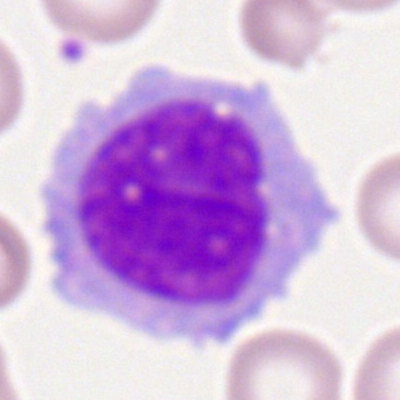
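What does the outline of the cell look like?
Irregular, with small scalloped projections all around its edge.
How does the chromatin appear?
Purple and mottled rather than evenly smooth.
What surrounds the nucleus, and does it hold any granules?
A moderate rim of pale blue-grey cytoplasm, with no granules visible.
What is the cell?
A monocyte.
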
